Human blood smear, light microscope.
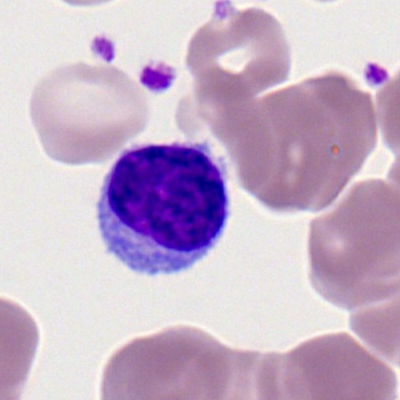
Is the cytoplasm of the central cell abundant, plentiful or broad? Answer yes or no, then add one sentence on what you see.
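No. The nucleus fills most of the cell and sits toward its upper right.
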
